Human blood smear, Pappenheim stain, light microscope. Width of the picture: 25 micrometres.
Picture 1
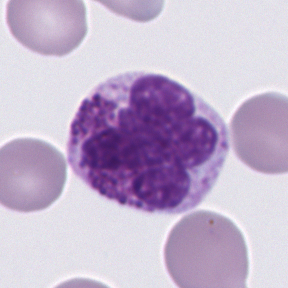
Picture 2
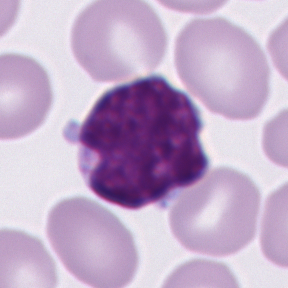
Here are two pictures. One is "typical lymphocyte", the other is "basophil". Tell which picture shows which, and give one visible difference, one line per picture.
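Picture 1 shows a basophil: Coarse dark purple granules are crowded mainly on the left side of the cell.
Picture 2 shows a typical lymphocyte: No distinct coloured granules stand out around the nucleus.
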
